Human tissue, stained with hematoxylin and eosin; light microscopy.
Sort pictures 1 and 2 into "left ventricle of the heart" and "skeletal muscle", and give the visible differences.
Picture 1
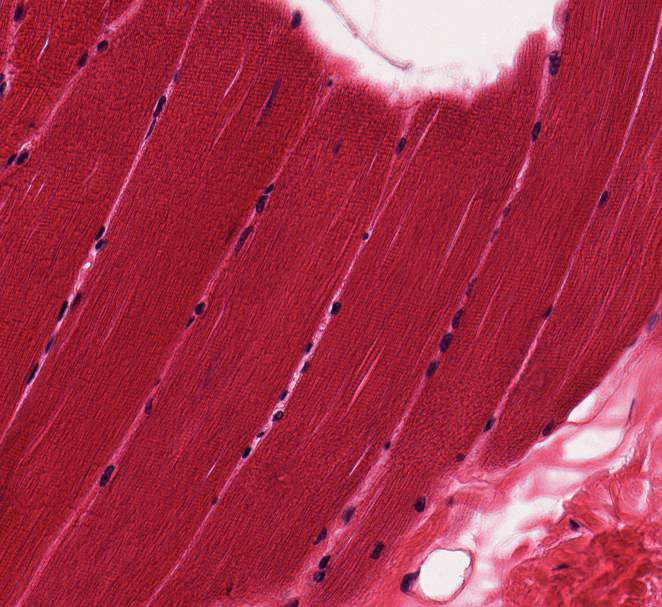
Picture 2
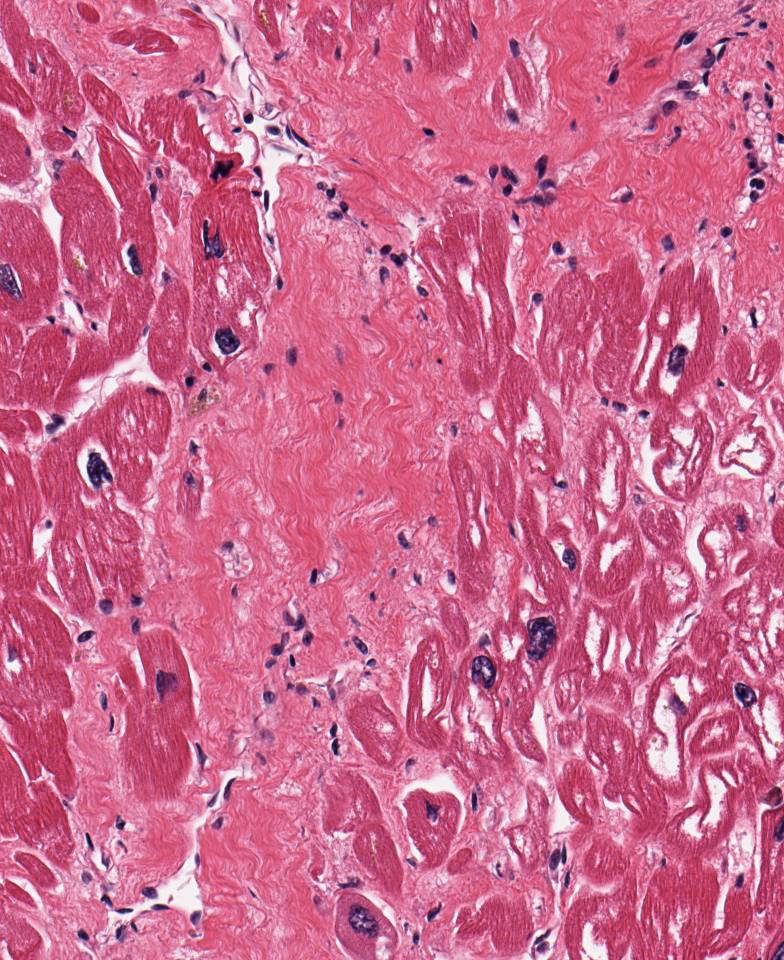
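The first one's skeletal muscle, the second left ventricle of the heart. In the first, dark, flattened nuclei sit just under the fibre borders, stretched along the fibre axis and lined up in rows along each fibre. The muscle cells in the second each have a single central nucleus instead.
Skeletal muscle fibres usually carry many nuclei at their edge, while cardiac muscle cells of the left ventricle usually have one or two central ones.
The first's cytoplasm is deeply, evenly eosinophilic with faint transverse striations; the second has a broad pink wavy collagen band running roughly top to bottom through the middle, with muscle fibres either side.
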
